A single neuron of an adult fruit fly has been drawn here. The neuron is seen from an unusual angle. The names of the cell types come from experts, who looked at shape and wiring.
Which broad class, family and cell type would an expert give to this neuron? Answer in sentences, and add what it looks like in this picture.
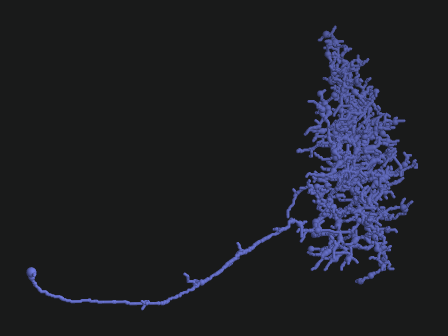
Its broad class is optic-lobe intrinsic neuron. Its family is Pm. It is of cell type Pm8. The cell body can be seen at the lower left of the picture. Dozens of branch ends can be seen.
